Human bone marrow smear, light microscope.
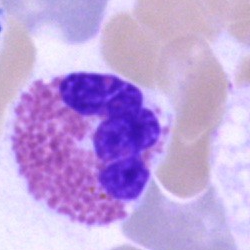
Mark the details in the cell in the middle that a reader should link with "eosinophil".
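What fits the eosinophil here is the cytoplasm, which is packed with coarse, round, pinkish-red granules.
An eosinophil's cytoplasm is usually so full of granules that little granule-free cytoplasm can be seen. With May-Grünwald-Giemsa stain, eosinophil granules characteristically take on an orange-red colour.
Less in keeping is the nucleus, divided into several lobes joined in a curved chain along the right side of the cell.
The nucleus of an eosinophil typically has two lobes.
Its chromatin is dark purple and densely condensed.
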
